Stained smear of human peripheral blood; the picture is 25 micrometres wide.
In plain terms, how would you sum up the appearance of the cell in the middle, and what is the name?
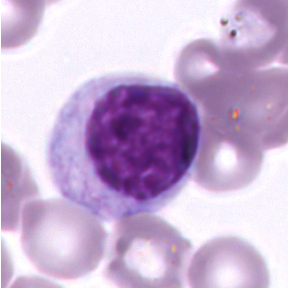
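The cell is about 14 micrometres across. Its nucleus is round in outline, about 10 micrometres across, fills about 60% of the cell's area and lies toward the right of the cell. The chromatin is coarse and clumped into dark patches. The cytoplasm forms a broad crescent on the left side of the nucleus; it is pale lilac-grey and holds fine purplish granules. The cell is a myelocyte.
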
